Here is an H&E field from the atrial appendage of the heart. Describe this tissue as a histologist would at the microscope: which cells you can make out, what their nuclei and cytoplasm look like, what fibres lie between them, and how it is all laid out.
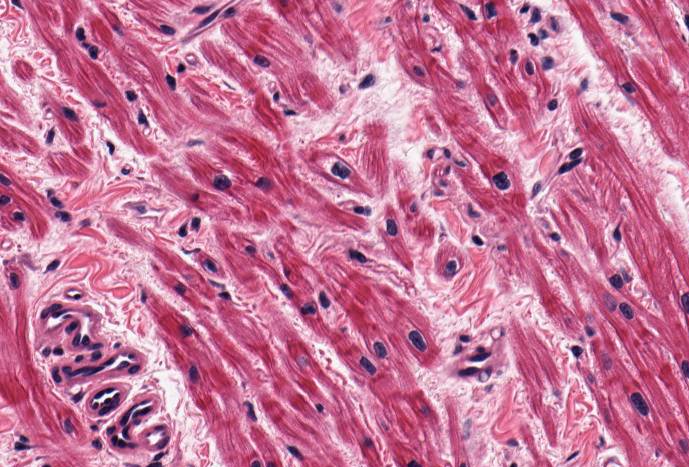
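First, elongated muscle fibres run roughly parallel, diagonally from upper left to lower right, across most of the field. Their cytoplasm is deep pink with fine lengthwise streaks. Pale loose stroma with wavy pink collagen strands lies between them. In the lower left corner, a rounded cluster of narrow slit-like spaces is lined by dark flattened nuclei.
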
